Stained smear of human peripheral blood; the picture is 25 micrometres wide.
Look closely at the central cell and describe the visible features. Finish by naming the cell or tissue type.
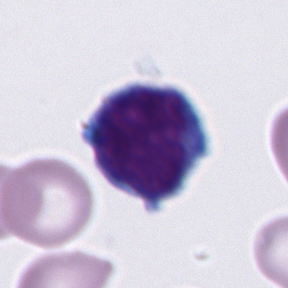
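Size: the cell is about 11 micrometres across and the nucleus about 10 micrometres, filling about 80% of the cell's area. Outline: slightly irregular, with a few blunt corners instead of a smooth curve, and a small bluish knob jutting from the bottom edge. Cytoplasm: only a very thin, pale blue rim beside the nucleus. The cell is a typical lymphocyte.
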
